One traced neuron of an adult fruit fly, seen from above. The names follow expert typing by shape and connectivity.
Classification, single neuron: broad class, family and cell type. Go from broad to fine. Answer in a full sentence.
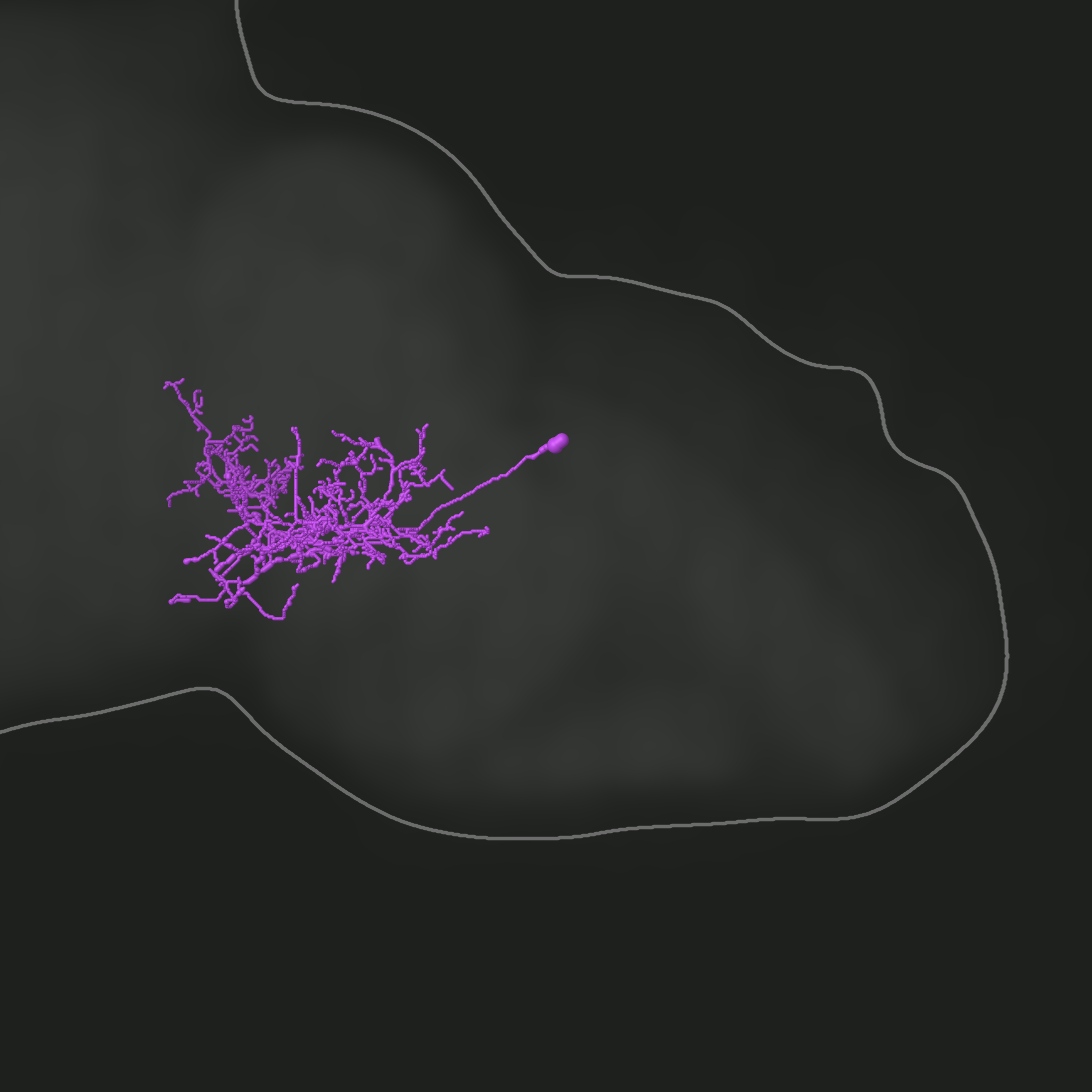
A central-brain intrinsic neuron of hemilineage LHl4_posterior, type LHPV2i2_b.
